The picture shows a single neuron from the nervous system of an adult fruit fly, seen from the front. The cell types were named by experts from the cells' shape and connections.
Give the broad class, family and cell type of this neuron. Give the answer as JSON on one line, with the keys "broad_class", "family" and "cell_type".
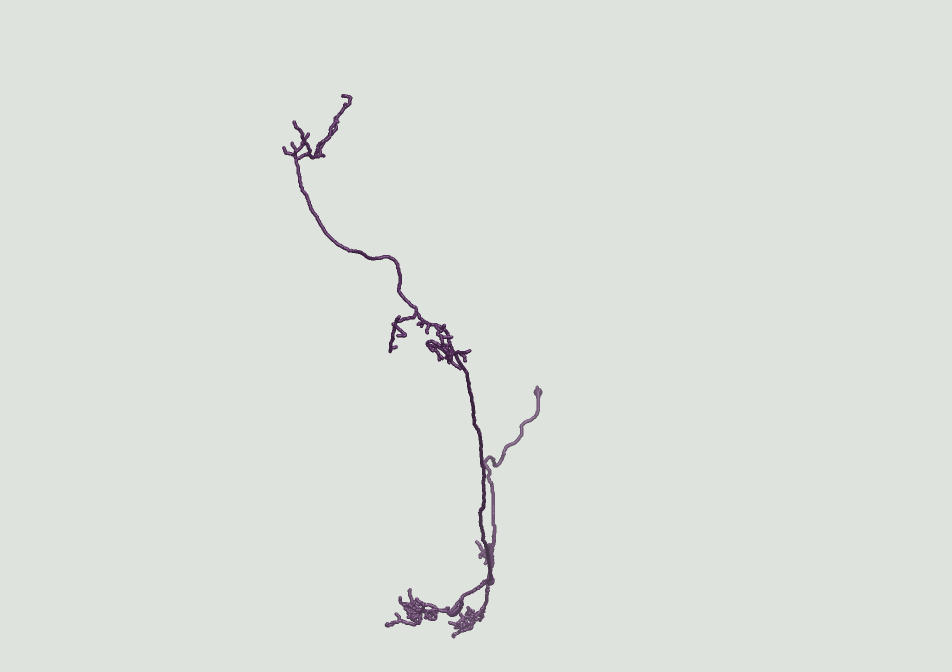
{"broad_class": "ascending neuron", "family": "hemilineage 09B", "cell_type": "AN09B033"}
